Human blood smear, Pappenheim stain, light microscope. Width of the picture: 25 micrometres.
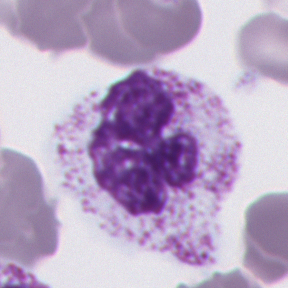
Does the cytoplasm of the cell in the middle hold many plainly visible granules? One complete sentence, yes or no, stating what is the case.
Yes, the cytoplasm of the cell is rich in visible granules.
